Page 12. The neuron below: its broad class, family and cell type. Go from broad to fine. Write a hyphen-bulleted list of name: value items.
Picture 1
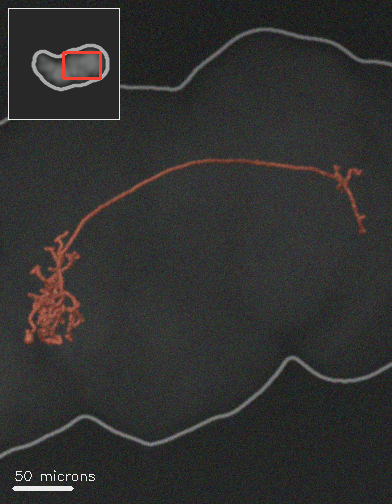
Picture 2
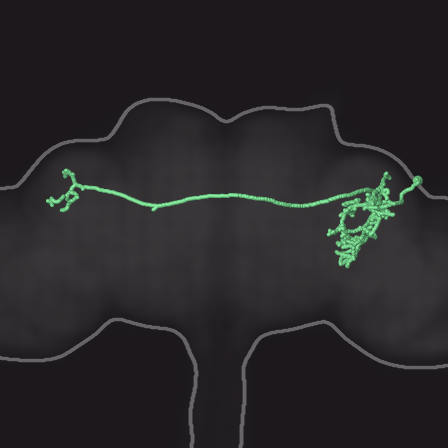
- broad class: central-brain intrinsic neuron
- family: hemilineage VLPl&p2_lateral
- cell type: AVLP145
